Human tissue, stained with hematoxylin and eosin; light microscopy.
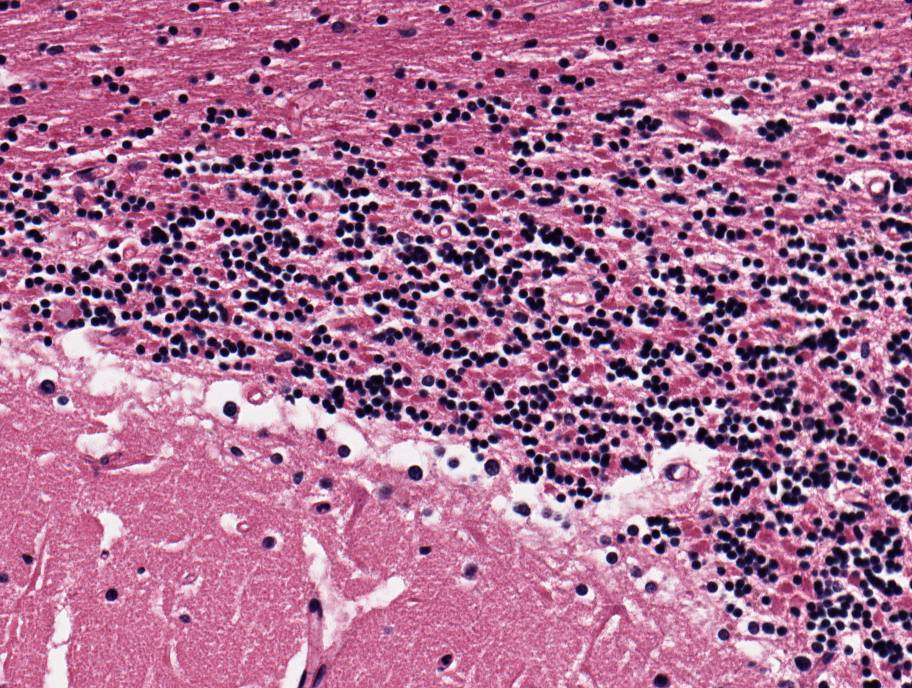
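Cerebellum: a broad band crowded with small dark nuclei runs across the middle, a pale pink, sparsely nucleated zone below it at lower left. In the band, granule cells make a dense sheet of small, round, darkly stained nuclei, scant cytoplasm visible, with small nucleus-free pink patches between. Narrow, clear, branching slit-like spaces cross the pale zone.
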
